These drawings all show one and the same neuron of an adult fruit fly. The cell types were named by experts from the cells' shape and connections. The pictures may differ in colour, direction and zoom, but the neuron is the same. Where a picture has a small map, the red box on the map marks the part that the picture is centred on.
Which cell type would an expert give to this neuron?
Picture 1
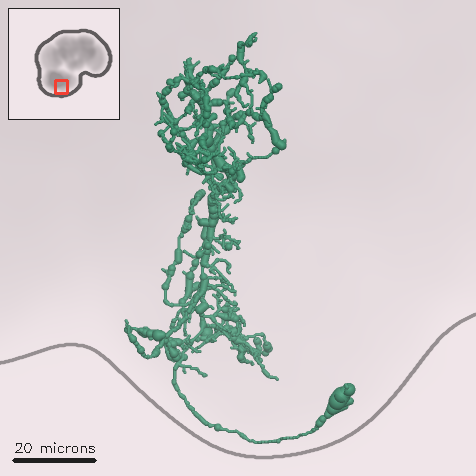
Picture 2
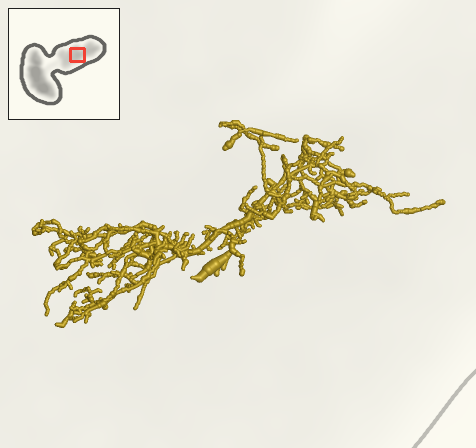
IN01B007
